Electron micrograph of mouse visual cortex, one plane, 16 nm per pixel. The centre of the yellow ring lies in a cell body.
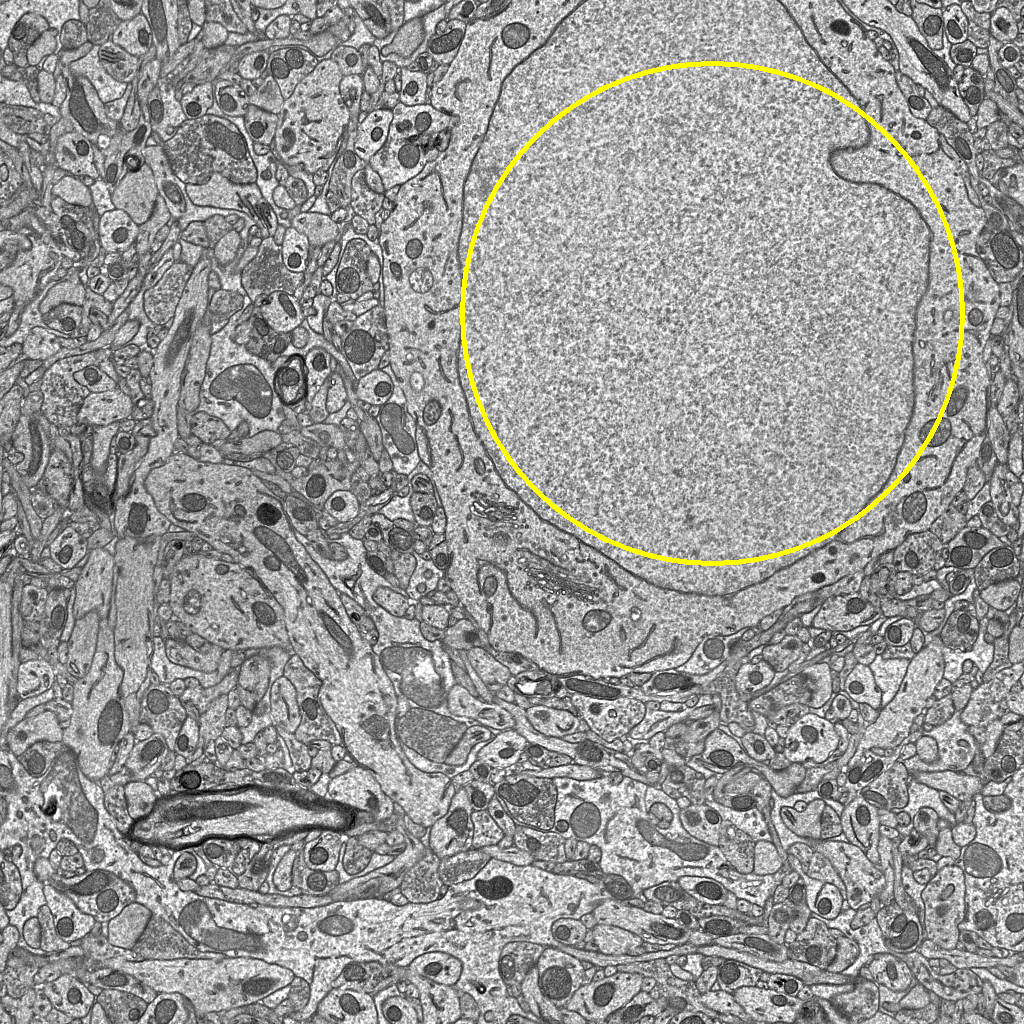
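Excitatory neuron, the marked cell, taken point by point: chromatin pale and finely dispersed, with no dense clumps along the envelope. Next, the cytoplasm, a pale rim around the nucleus that widens below it. Golgi stacks lie in it below and to the left of the nucleus. Finally, no large dark dense bodies appear in the cytoplasm.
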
